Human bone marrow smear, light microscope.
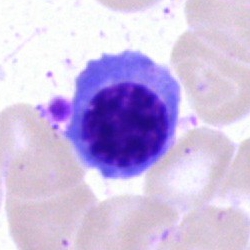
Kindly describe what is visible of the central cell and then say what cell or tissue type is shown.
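First, the chromatin is dark and coarsely clumped, with small paler patches. Second, no nucleolus can be seen in the nucleus. Third, the cytoplasm is a clear medium blue and shows no granules. This is an erythroblast.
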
